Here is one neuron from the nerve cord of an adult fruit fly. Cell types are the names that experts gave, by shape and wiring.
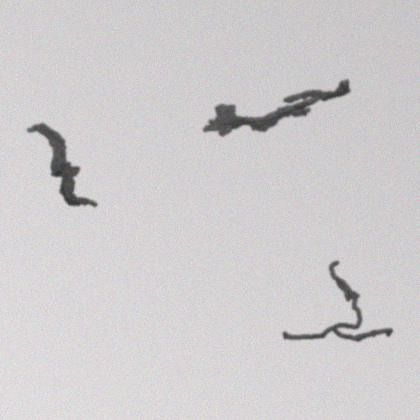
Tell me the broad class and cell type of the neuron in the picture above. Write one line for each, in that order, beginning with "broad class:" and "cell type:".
broad class: sensory neuron entering the nerve cord
cell type: SNxx08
